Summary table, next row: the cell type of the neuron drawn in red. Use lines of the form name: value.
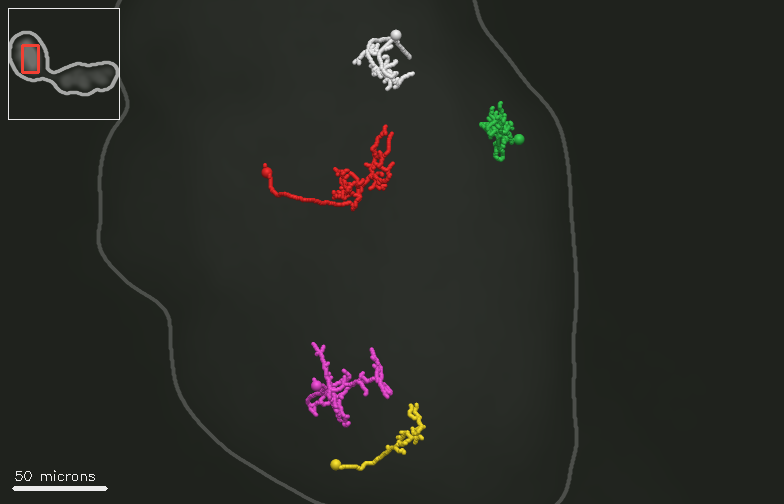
cell type: Mi17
